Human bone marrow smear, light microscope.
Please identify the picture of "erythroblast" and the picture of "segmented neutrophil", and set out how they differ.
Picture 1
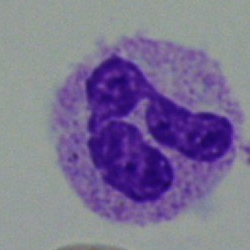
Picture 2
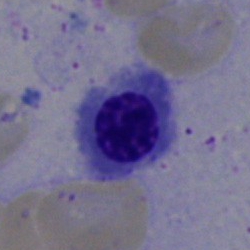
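Picture 1 is the segmented neutrophil and picture 2 is the erythroblast. Outline: the segmented neutrophil is roughly round with a slightly ragged edge, and the outer edge of the erythroblast's cytoplasm is likewise irregular and ragged rather than smoothly round. Erythroblast nucleus: the chromatin is dark purple and coarsely clumped, with small paler patches between the clumps, and no distinct nucleolus can be seen. Erythroblast cytoplasm: a moderate rim of blue cytoplasm surrounds the nucleus, and no granules are visible in it.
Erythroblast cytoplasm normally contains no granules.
Segmented neutrophil cytoplasm: no vacuoles are seen. Surroundings: no other cell touches the segmented neutrophil, whereas small purple dots lie scattered around the erythroblast without touching it.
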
